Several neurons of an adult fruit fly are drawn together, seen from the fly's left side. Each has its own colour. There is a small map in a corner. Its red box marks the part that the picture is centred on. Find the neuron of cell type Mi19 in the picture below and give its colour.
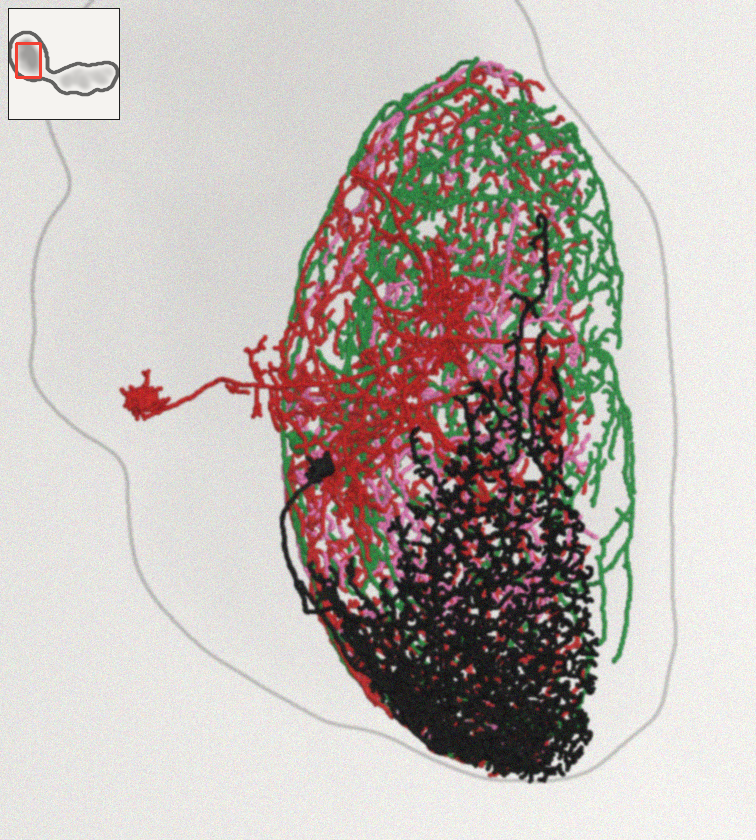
pink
